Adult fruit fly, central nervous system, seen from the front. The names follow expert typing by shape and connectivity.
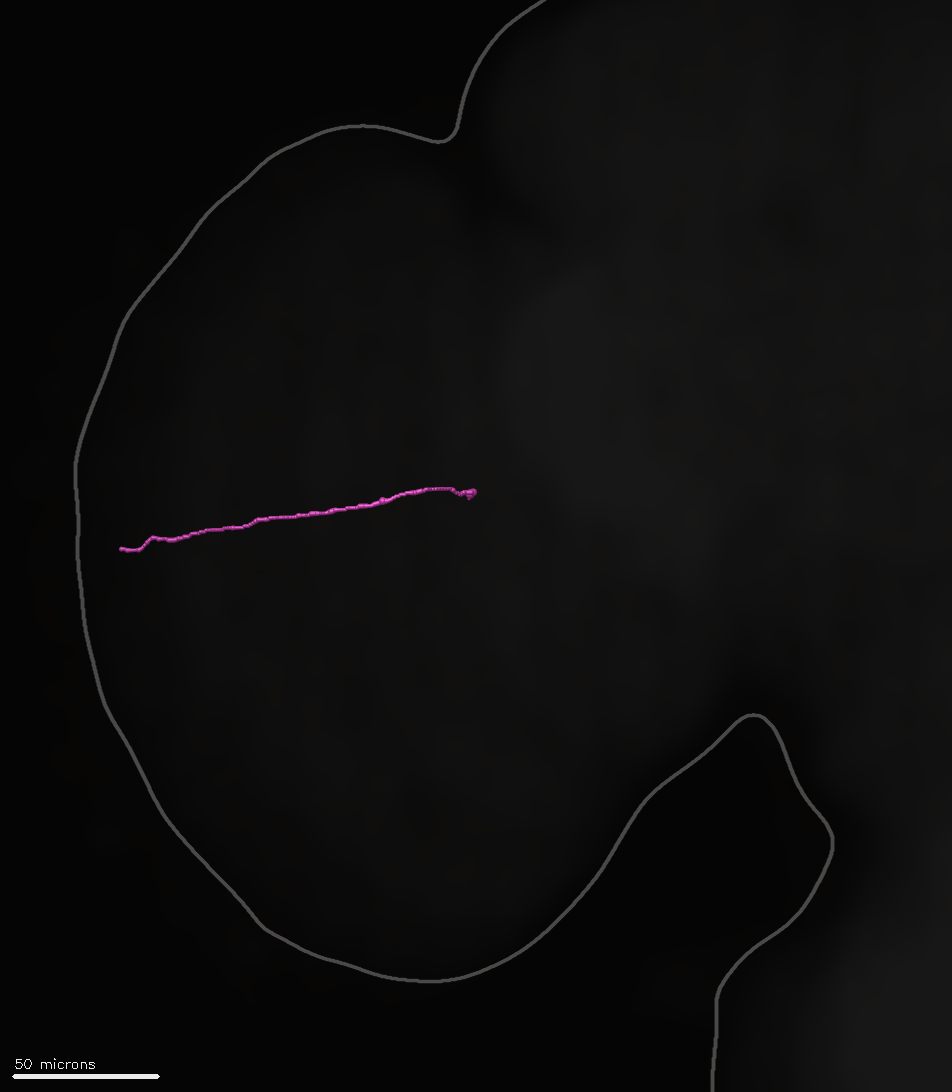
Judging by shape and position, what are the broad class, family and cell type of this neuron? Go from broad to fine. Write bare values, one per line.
photoreceptor or other optic-lobe sensory neuron
class visual
R7y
